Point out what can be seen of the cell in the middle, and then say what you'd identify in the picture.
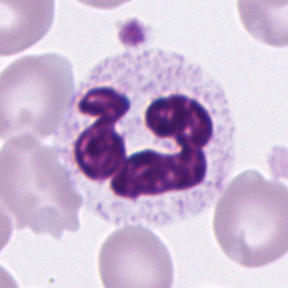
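Dark purple chromatin lies in coarse clumps, and no nucleoli are visible. Fine pinkish-violet granules are scattered throughout the cytoplasm, which contains no vacuoles. The cell is a segmented neutrophil.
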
